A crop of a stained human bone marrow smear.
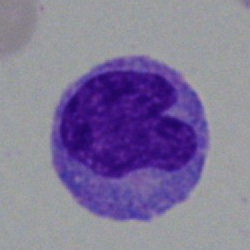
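Monocyte, the central cell here. Its outline looks round, and I notice a notch on the upper right side of the nucleus. The nucleus sits toward the top, so a wider band of cytoplasm is left below it. No nucleoli that I can make out.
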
